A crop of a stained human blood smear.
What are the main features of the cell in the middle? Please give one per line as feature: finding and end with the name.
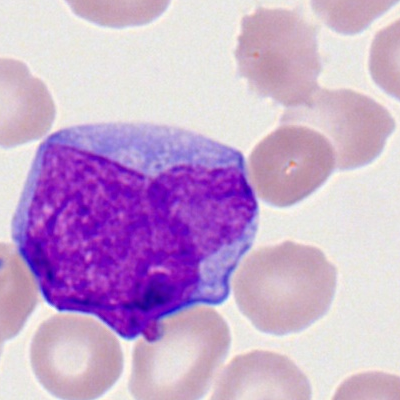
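Outline: angular, several fairly straight edges
Nucleus: fills most of the cell
Nuclear edge: notch in upper edge, near middle
Cytoplasm: no visible granules
Name: myeloblast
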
